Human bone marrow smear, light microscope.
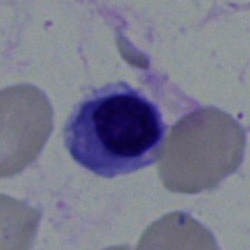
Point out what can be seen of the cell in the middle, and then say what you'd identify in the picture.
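Position of the nucleus: off-centre, toward the upper right. Chromatin: dense and very dark purple. Cytoplasm: deep blue, widest on the lower left side of the nucleus. Last, the name: erythroblast.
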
